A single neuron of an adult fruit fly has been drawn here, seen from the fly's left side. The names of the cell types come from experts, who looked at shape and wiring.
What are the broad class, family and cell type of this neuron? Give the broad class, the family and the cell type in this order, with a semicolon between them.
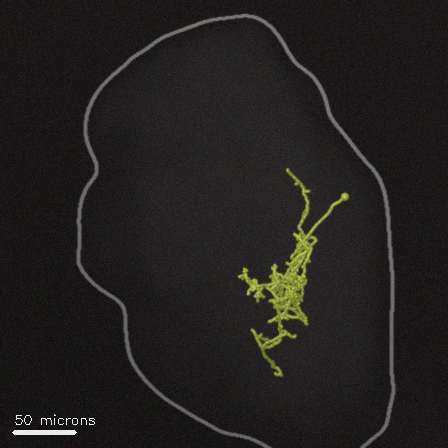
central-brain intrinsic neuron; hemilineage DM6_ventral; CB2935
